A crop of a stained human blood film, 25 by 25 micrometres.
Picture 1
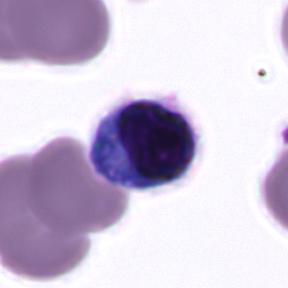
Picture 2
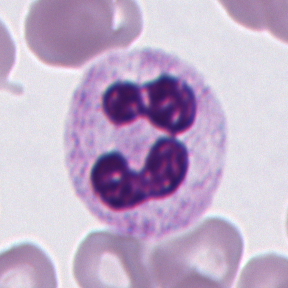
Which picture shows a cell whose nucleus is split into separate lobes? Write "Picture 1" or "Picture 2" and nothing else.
Picture 2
